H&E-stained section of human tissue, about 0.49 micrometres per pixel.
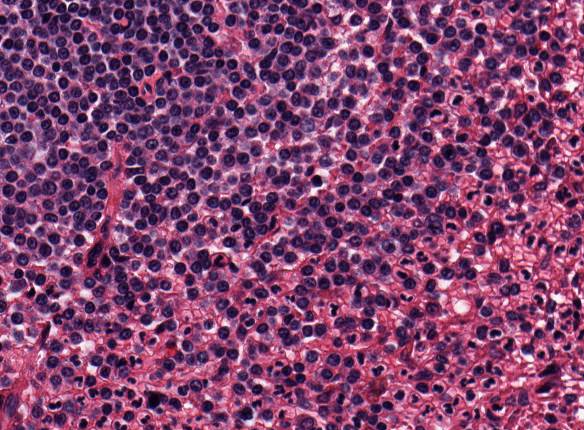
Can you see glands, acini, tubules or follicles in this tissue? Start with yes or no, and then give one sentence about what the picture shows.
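No. The cells form one diffuse, continuous sheet that fills the whole field without nests or other units.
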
